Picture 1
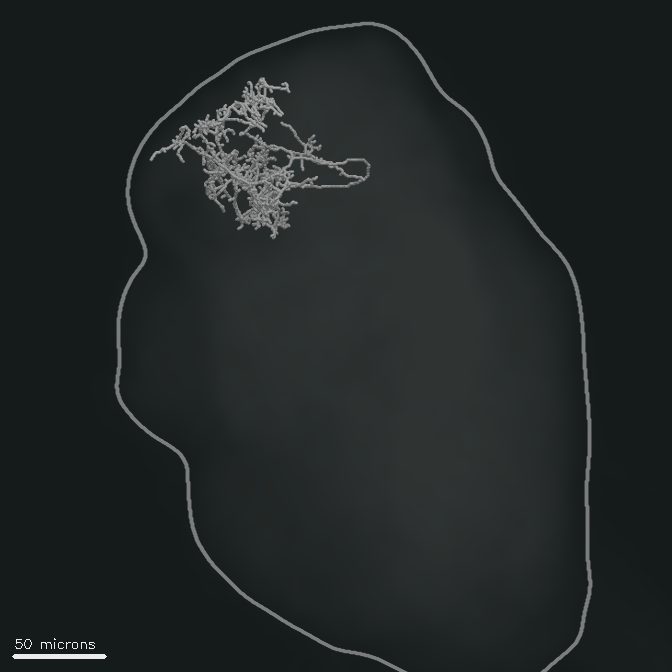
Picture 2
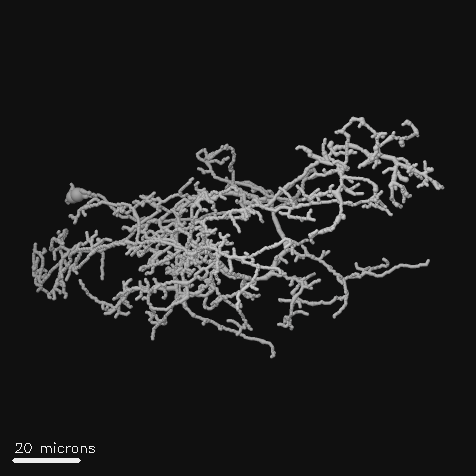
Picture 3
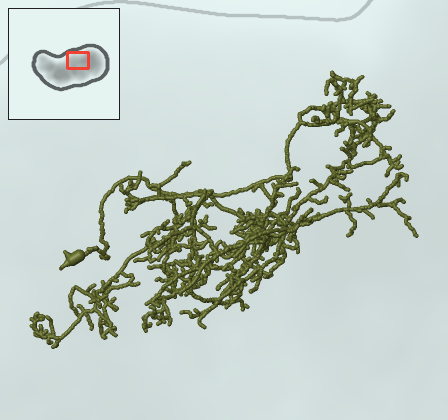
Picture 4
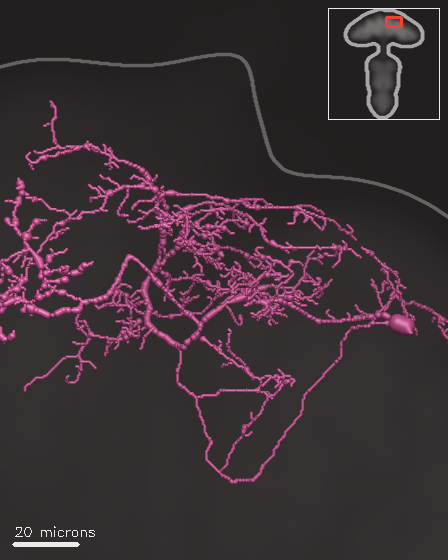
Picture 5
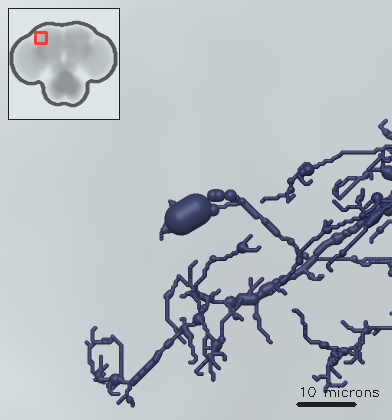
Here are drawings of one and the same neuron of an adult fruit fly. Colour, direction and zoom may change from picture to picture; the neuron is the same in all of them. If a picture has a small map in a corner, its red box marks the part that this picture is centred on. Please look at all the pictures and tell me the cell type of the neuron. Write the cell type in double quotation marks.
"AOTU103m"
